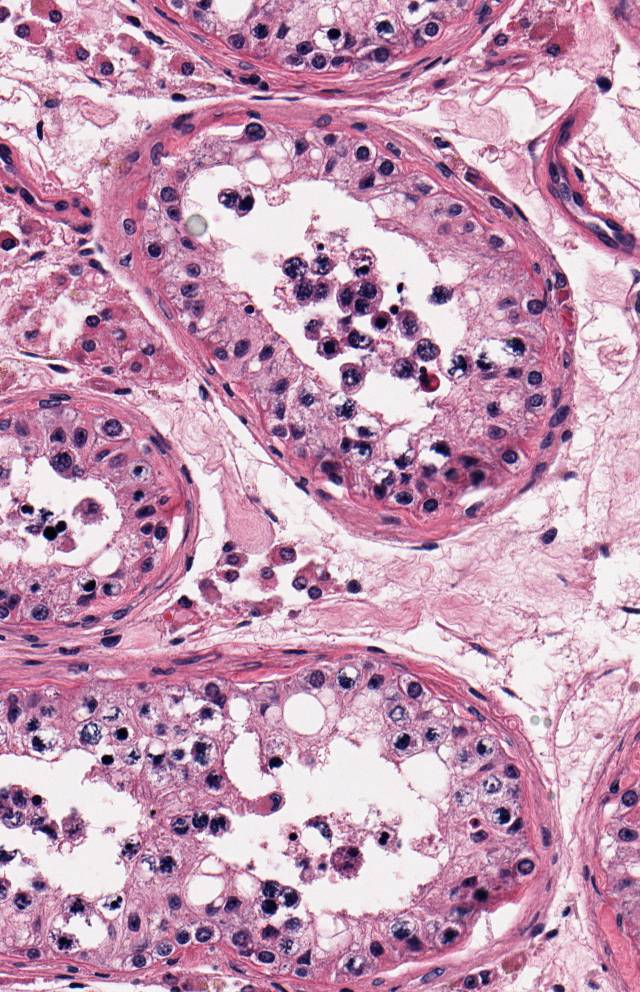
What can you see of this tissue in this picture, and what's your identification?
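Look at the tubules: a many-layered epithelium of rounded cells runs wall to lumen. In its middle layers, many cells have large round nuclei with coarse, clumped dark chromatin. Between tubules the interstitial stroma is loose, pale pink and wispy, with open spaces. This is testis.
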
